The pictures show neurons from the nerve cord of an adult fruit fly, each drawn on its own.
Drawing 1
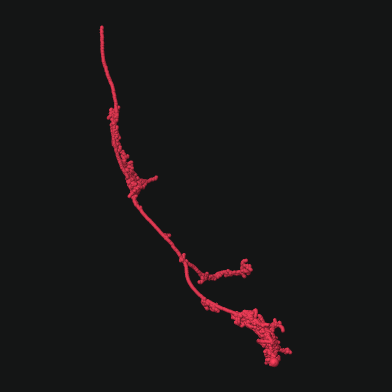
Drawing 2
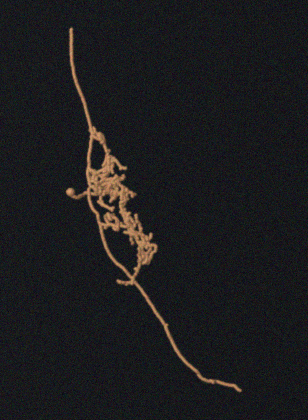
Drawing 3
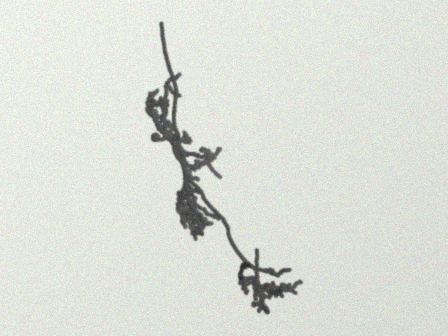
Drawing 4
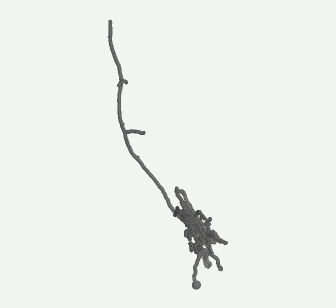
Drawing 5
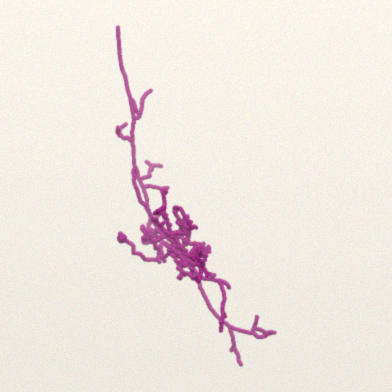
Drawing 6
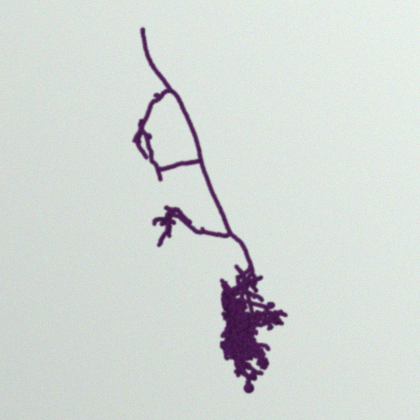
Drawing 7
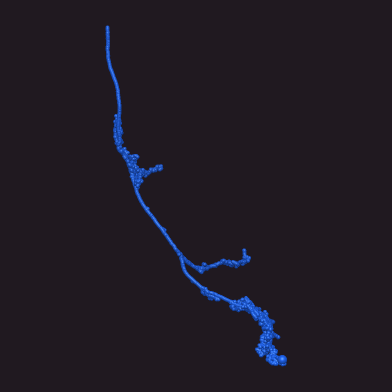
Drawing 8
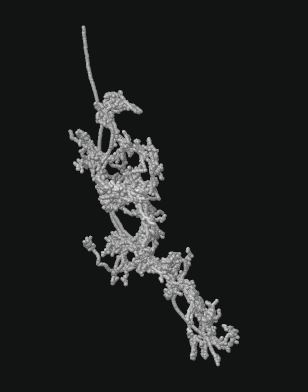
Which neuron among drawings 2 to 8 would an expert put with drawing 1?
7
